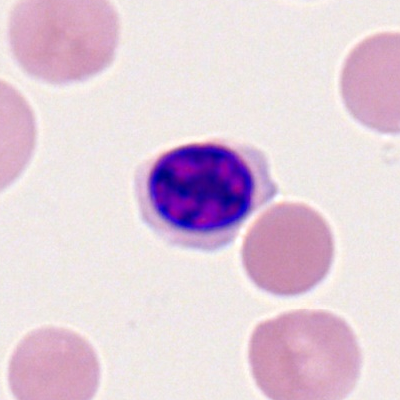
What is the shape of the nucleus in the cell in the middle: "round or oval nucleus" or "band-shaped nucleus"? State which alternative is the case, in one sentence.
This cell has a nucleus shaped as a single compact round or oval mass.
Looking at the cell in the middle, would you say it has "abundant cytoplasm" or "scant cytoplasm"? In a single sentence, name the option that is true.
In this cell, the cytoplasm is scant.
